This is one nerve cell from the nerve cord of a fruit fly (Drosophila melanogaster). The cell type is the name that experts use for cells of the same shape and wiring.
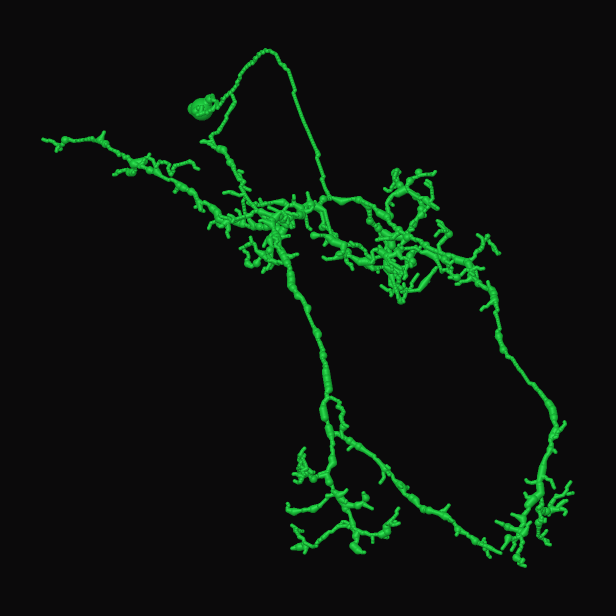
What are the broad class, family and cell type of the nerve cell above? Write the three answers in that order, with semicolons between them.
nerve-cord intrinsic neuron; hemilineage 00A; IN00A026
